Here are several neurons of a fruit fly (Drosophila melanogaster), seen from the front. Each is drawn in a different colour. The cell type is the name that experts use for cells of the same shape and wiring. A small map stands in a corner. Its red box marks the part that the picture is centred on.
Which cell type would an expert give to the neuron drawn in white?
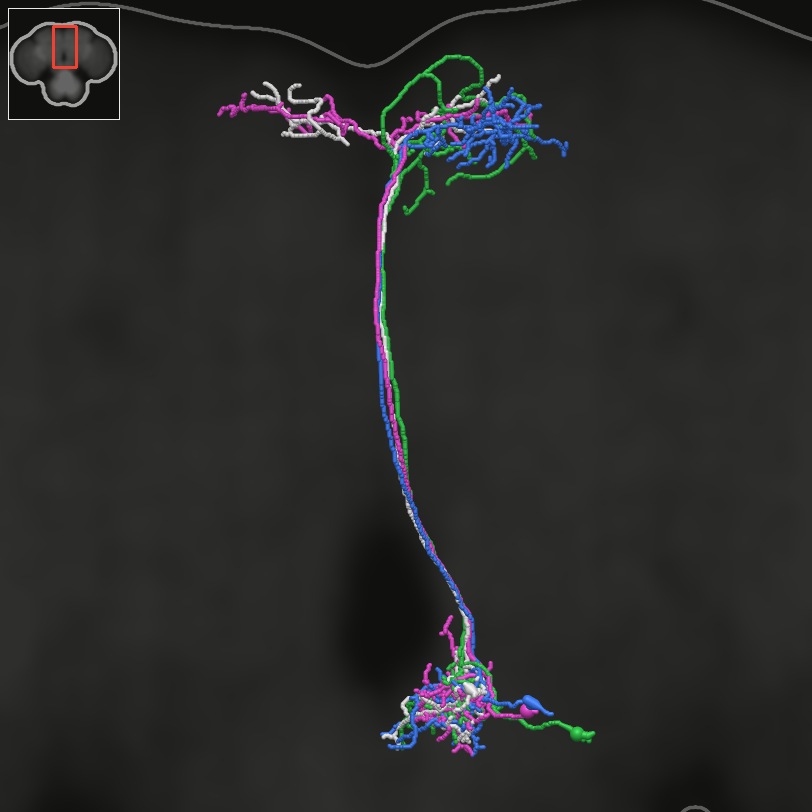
PRW008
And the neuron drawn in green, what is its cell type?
PRW066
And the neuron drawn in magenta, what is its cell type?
CB4077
